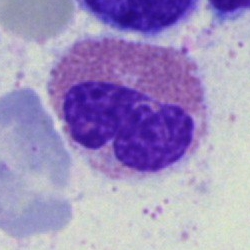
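Eosinophil in a stained human bone marrow smear. The nucleus, with dark purple, coarsely clumped chromatin and no visible nucleoli, sits in the lower part of the cell, leaving more cytoplasm above it. The cytoplasm is plentiful and pink.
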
